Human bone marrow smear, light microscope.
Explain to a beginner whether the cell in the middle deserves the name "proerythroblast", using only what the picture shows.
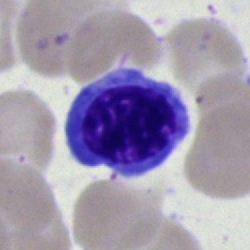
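The name proerythroblast should be set aside; this cell is an erythroblast. The decisive feature is the chromatin, which is dark purple and clumped, with lighter patches between the clumps.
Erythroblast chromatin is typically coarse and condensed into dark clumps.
The nucleus fills most of the cell and leaves a narrow rim of deep blue cytoplasm with no visible granules or vacuoles.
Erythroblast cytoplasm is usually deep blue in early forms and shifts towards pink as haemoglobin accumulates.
The deep blue of this cell matches those early forms. Pale unnucleated red cells surround it, with small purple specks scattered between them.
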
